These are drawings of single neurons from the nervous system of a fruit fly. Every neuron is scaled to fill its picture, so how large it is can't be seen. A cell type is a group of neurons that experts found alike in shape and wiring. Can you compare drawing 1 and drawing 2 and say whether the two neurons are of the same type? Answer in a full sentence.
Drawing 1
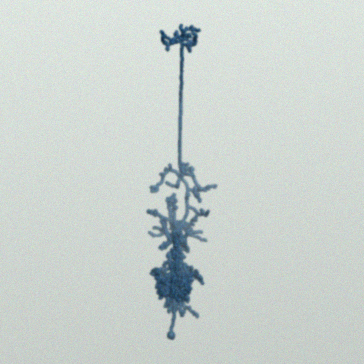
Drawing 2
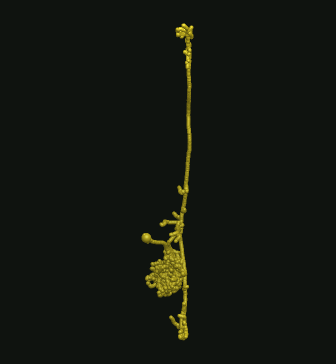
They are of different cell types.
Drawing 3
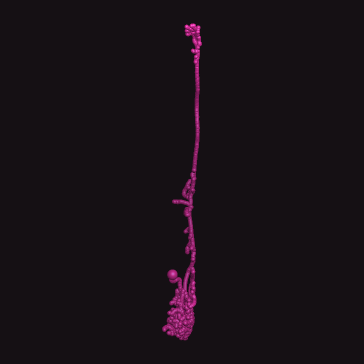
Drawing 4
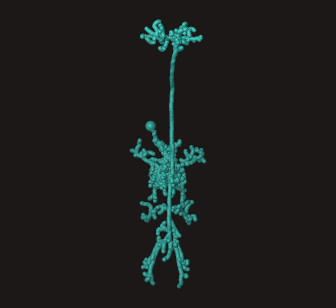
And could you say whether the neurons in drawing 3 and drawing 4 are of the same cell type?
They are of different cell types.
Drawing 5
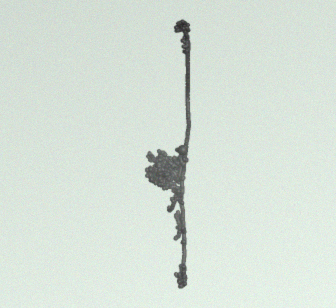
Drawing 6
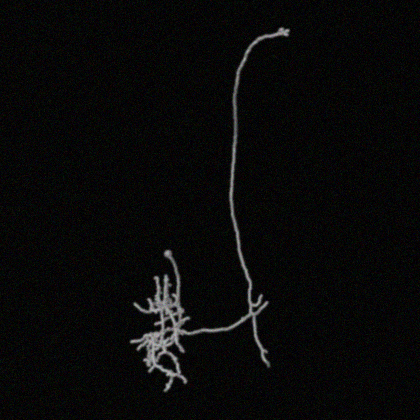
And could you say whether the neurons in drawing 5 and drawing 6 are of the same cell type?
They are of different cell types.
